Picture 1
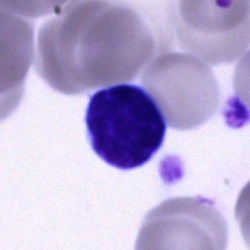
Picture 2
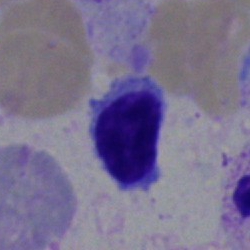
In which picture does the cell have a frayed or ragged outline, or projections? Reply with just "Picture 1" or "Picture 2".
Picture 2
